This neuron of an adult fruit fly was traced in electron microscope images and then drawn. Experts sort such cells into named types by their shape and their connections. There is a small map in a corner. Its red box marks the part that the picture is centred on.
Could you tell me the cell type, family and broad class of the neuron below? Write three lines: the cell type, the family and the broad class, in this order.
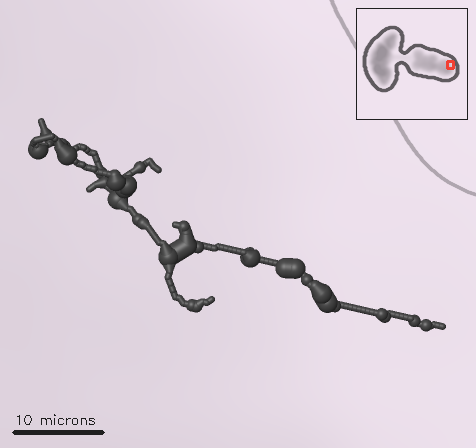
SNta26
class mechanosensory tactile
sensory neuron entering the nerve cord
